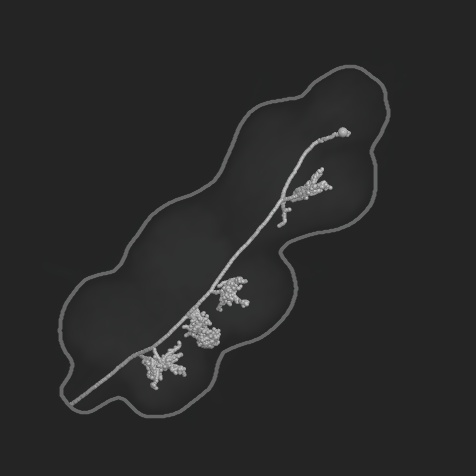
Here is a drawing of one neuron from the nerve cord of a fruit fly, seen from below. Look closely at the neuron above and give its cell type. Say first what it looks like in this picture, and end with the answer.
As drawn here it is about as wide as it is tall. Its broad class is ascending neuron. The cell type is ANXXX093.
